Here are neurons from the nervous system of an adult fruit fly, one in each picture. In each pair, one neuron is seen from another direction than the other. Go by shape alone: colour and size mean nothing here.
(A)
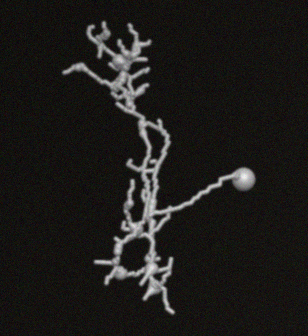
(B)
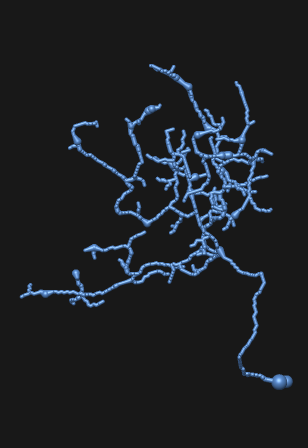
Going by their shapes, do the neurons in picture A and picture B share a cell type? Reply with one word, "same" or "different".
different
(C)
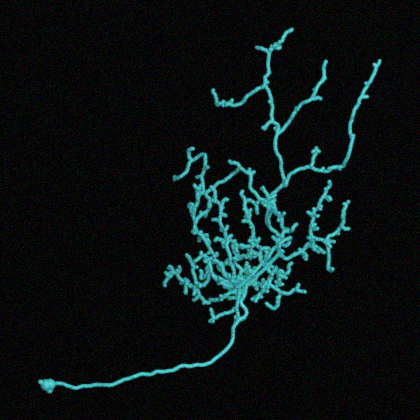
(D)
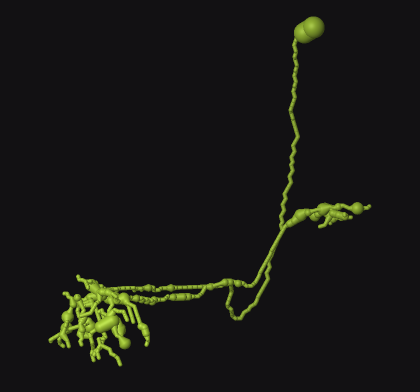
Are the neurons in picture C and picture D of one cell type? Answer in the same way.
different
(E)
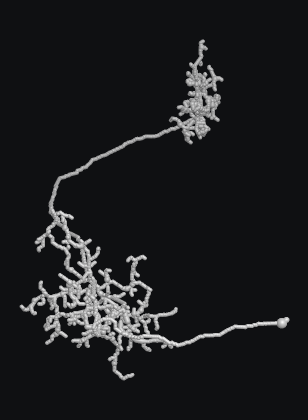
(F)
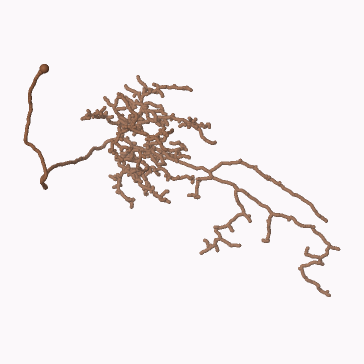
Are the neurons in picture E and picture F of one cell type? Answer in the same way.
different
